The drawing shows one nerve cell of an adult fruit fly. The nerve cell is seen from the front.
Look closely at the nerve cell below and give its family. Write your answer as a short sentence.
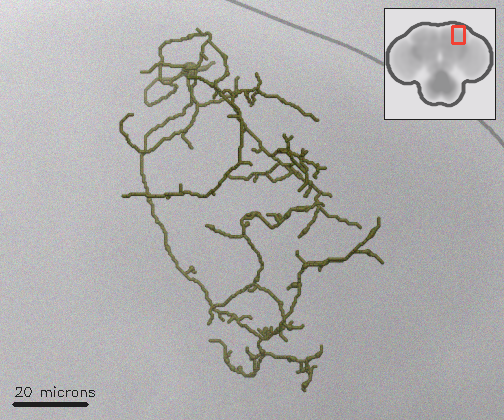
The family is hemilineage SLPpm1.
